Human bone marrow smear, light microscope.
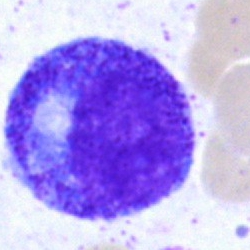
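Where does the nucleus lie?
Off-centre, pushed toward the right side of the cell.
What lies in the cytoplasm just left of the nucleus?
A pale clear zone.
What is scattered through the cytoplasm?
Numerous dark purple granules, which also lie over the nucleus.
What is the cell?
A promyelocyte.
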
